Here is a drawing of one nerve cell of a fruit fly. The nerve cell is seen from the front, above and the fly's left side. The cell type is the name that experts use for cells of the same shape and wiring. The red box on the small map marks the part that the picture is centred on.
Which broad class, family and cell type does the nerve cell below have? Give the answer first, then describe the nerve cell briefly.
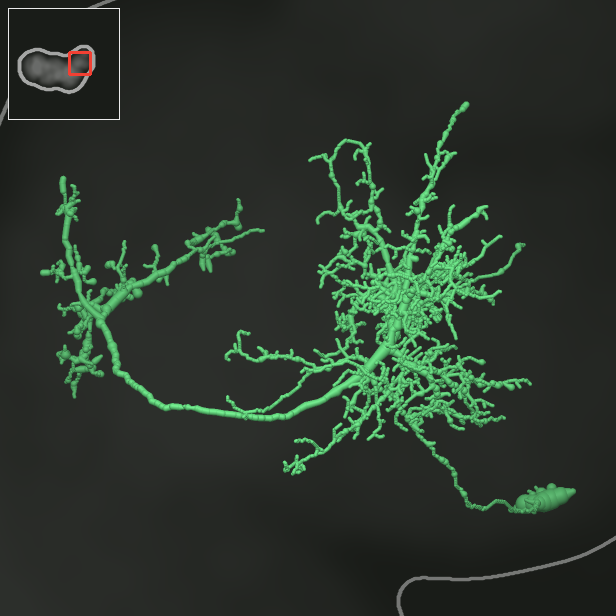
It is a nerve-cord intrinsic neuron. Its family is hemilineage 07B. Its cell type is LBL40. The cell body can be seen at the lower right of the picture. The picture shows more than a hundred branch ends.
